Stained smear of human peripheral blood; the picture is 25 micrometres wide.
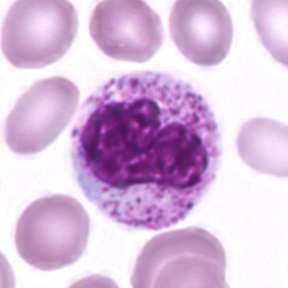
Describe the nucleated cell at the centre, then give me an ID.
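In the nucleus, no nucleolus can be seen. Many small purple granules lie scattered through the cytoplasm, spaced far enough apart for the pale cytoplasm to show between them. The cytoplasm holds no vacuoles. This is a band neutrophil.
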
